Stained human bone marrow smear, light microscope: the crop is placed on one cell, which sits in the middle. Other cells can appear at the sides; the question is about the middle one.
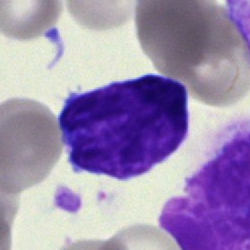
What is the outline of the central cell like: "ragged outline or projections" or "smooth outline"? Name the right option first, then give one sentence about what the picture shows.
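Ragged outline or projections. Small tag-like projections stick out from the upper left margin.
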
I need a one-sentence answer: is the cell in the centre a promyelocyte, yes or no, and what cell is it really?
No, it is a blast rather than a promyelocyte that the middle of the crop contains.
